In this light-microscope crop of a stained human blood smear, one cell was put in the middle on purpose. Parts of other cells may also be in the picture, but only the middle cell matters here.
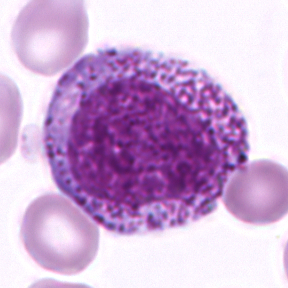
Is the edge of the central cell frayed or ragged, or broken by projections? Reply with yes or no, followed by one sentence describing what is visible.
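No. The cell outline is a smooth oval without surface projections.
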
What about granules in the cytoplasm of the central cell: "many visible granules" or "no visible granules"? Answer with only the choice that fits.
Many visible granules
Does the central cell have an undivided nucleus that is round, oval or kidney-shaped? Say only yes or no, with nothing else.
Yes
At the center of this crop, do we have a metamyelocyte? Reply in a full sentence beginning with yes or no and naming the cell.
No, the cell in the middle is categorised as a myelocyte, not a metamyelocyte.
